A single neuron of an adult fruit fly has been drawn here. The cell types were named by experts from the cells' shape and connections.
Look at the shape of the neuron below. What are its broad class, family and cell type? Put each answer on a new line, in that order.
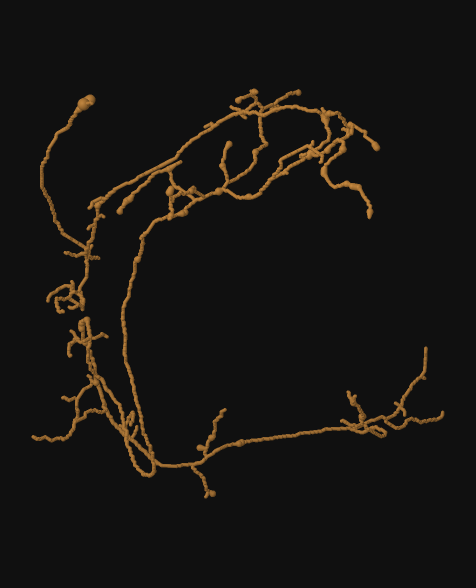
nerve-cord intrinsic neuron
hemilineage 17A
IN17A113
